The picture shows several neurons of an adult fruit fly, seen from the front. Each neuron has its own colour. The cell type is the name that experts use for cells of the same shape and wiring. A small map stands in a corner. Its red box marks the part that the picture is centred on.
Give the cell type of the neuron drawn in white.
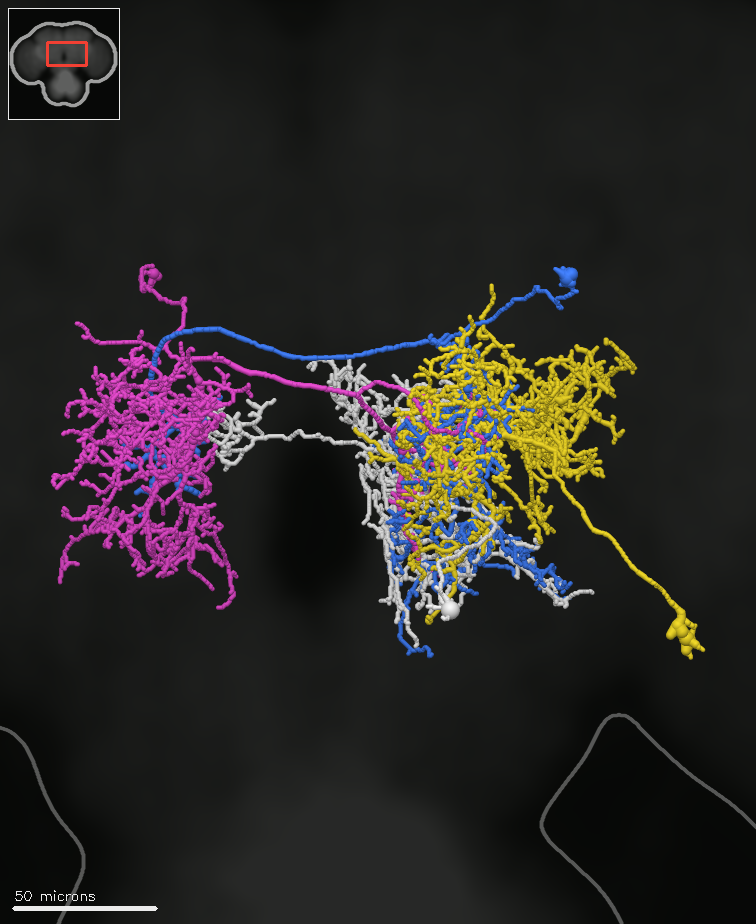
PS090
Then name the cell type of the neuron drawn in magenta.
PS232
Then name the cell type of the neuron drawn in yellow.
PLP060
